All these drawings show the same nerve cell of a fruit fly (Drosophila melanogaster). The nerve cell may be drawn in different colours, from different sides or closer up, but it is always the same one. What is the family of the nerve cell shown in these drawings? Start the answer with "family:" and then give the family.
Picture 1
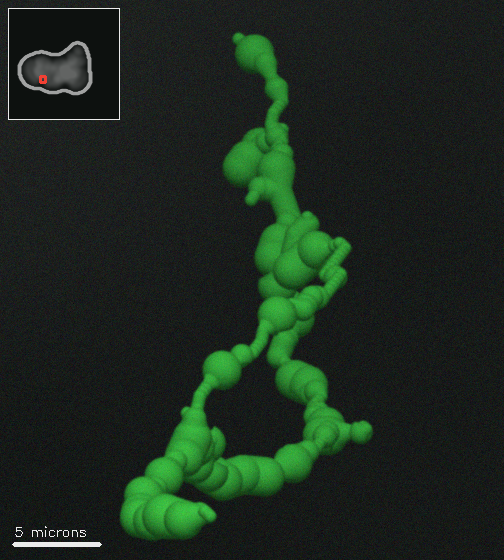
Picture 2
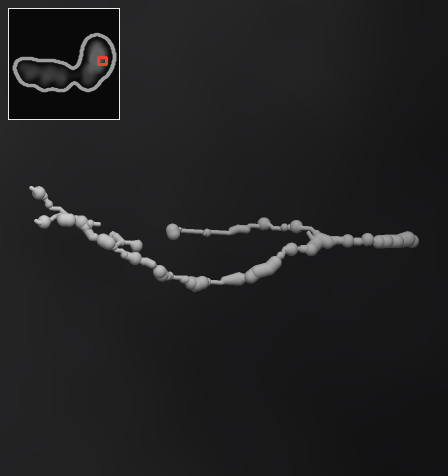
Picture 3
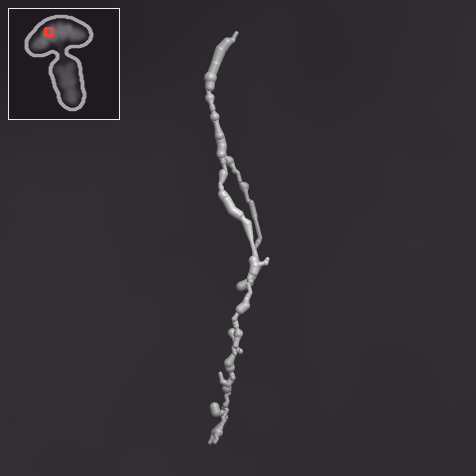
family: class mechanosensory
